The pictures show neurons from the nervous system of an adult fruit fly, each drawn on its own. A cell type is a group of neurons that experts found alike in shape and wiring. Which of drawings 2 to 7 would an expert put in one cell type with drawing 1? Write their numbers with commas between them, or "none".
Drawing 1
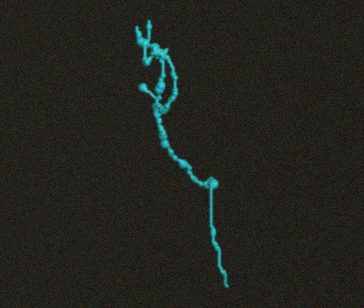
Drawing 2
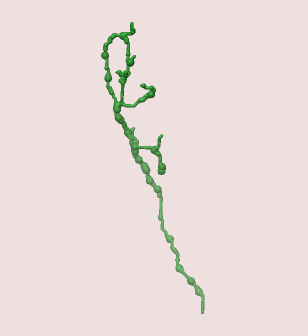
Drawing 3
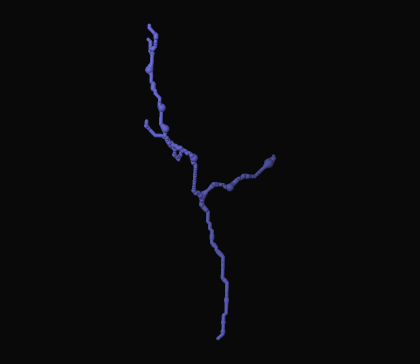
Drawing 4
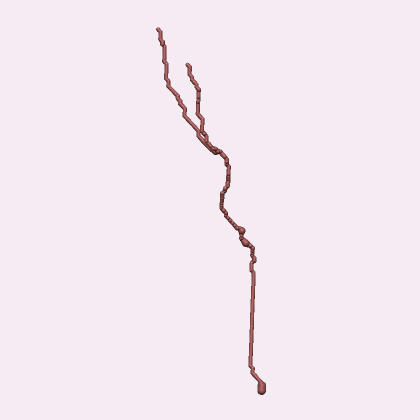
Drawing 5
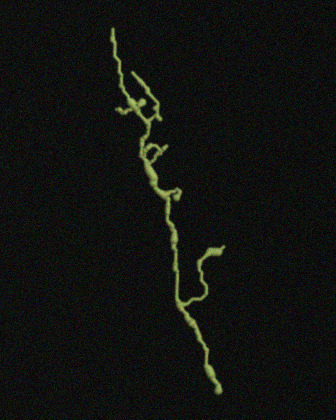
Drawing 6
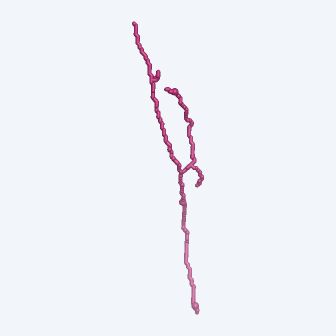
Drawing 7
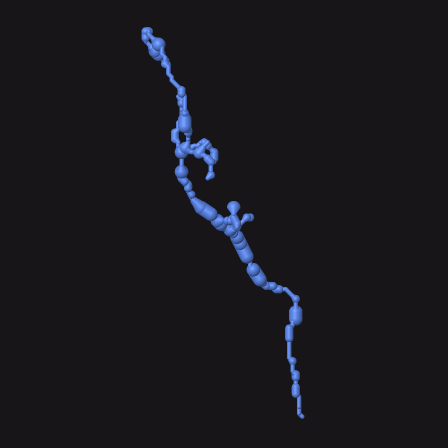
2, 5, 7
